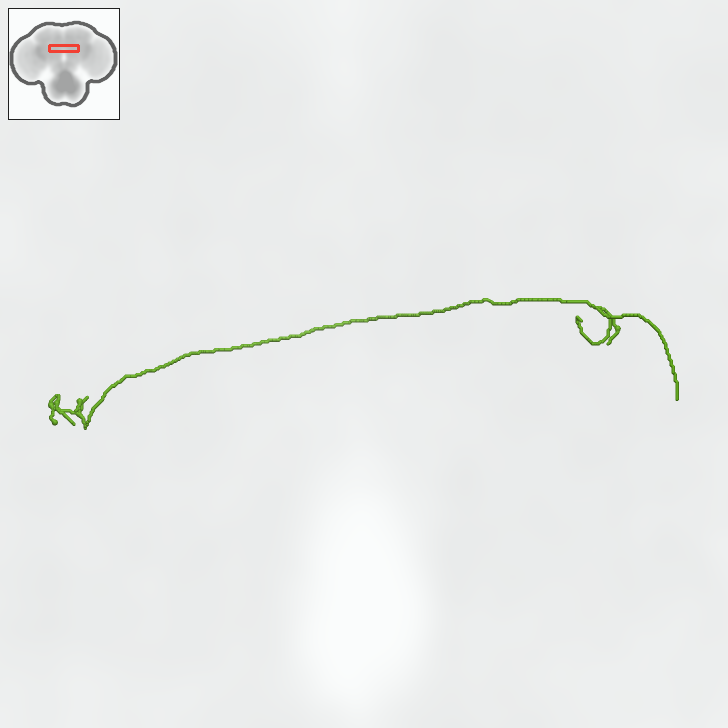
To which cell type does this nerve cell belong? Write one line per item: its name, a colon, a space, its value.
cell type: ORN_DA3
